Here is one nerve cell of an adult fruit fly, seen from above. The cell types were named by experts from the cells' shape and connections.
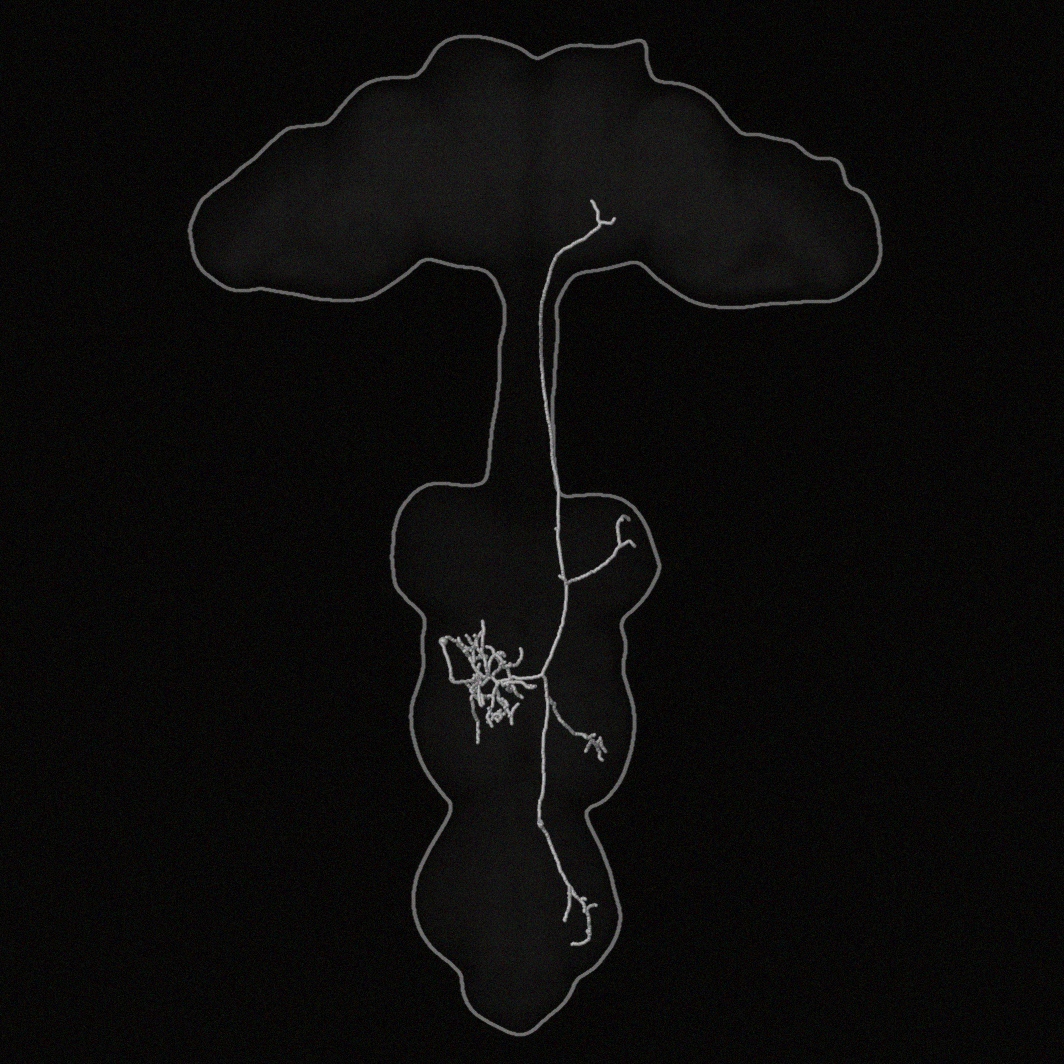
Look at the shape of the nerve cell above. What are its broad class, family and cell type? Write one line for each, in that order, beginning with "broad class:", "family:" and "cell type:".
broad class: ascending neuron
family: hemilineage 07B
cell type: AN07B045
